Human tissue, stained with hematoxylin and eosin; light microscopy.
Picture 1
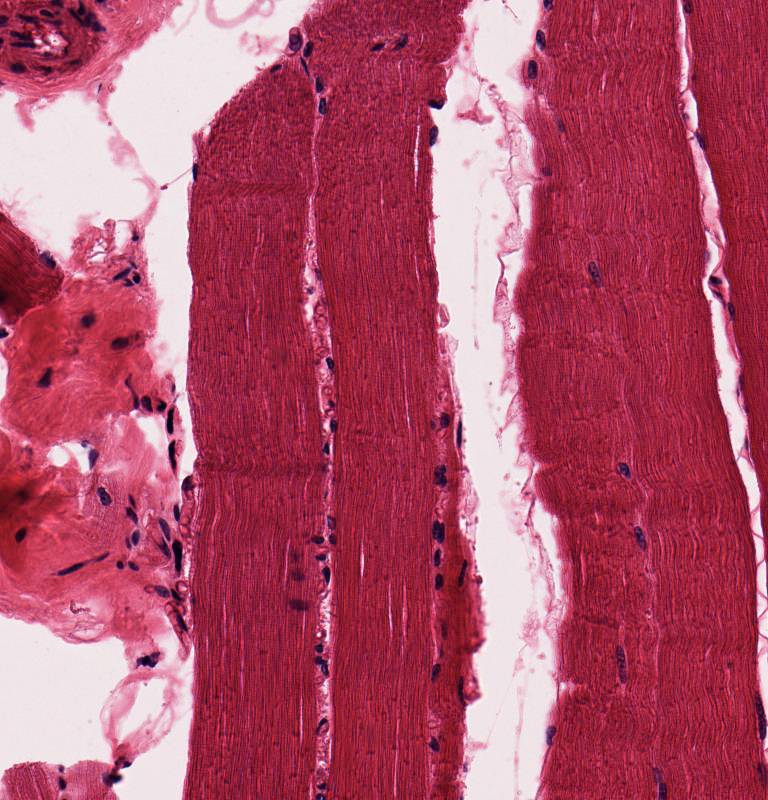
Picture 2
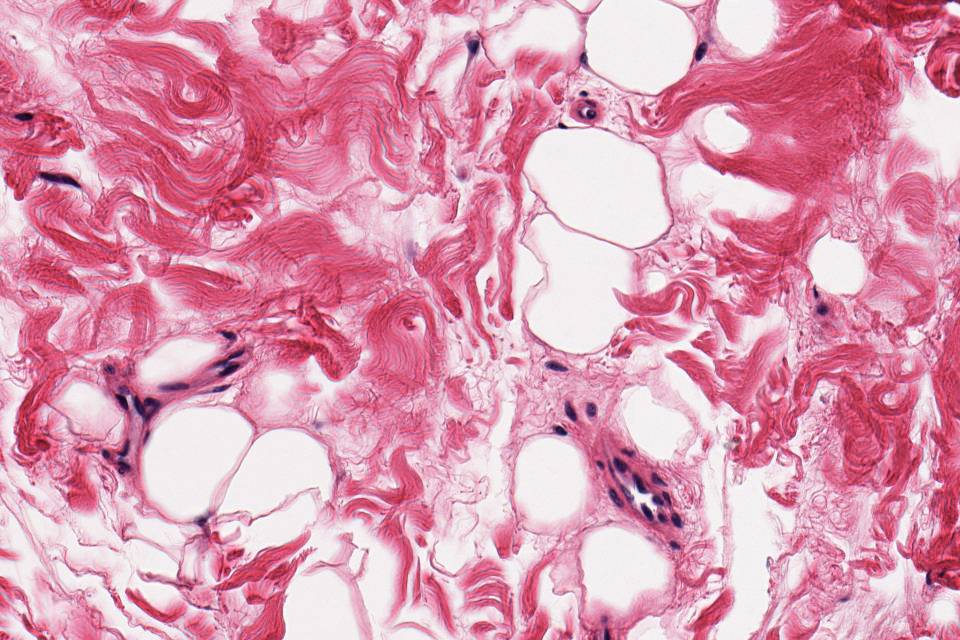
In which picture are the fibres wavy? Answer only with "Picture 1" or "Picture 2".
Picture 2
